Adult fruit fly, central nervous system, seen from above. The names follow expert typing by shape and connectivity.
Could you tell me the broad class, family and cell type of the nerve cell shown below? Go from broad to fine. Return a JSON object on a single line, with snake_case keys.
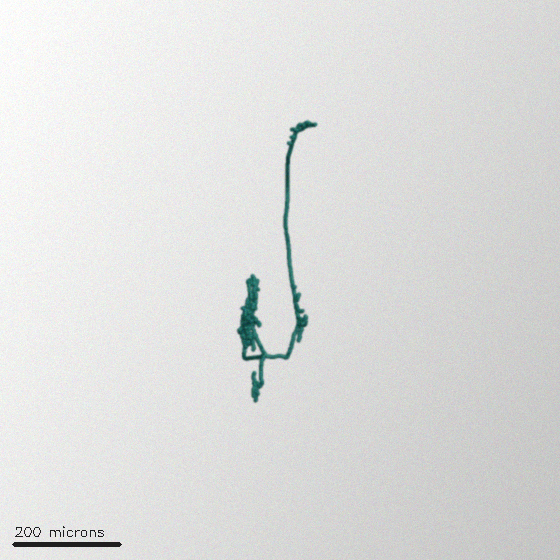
{"broad_class": "ascending neuron", "family": "hemilineage 07B", "cell_type": "AN07B041"}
